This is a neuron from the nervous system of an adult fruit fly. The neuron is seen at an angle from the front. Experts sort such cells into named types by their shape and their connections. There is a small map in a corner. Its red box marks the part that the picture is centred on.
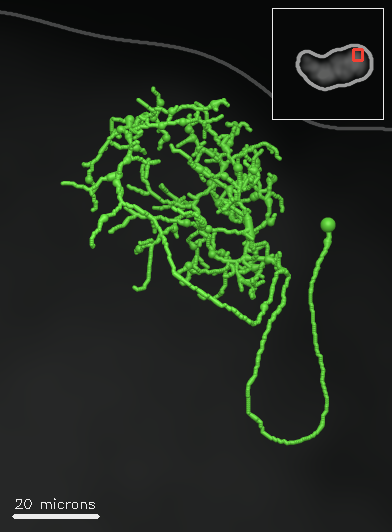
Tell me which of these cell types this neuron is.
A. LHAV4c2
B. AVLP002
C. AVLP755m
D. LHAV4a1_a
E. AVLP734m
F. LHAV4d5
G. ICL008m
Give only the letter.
D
